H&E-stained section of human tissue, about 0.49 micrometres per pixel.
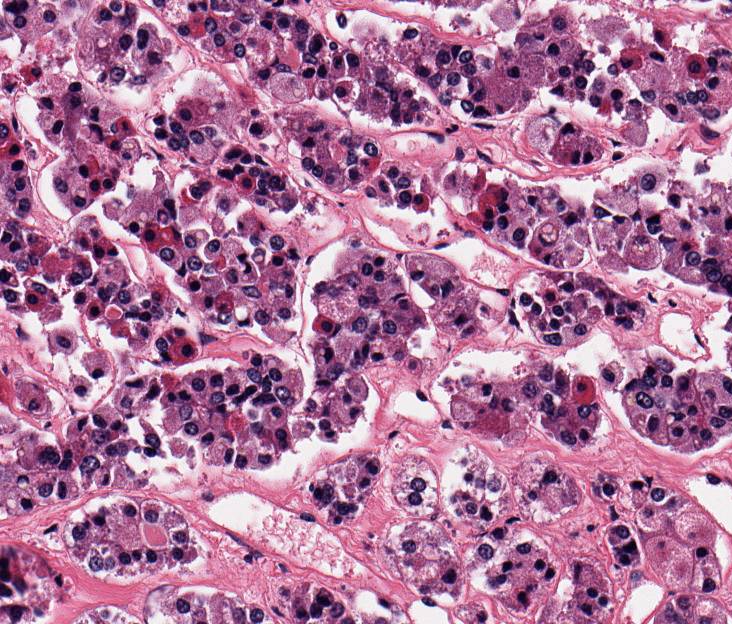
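Pituitary, haematoxylin and eosin. Cells in rounded nests and cords throughout, separated by thin pink stromal strands. Nests solid, without central gland lumens. Cells with purple-violet cytoplasm mixed with scattered cells with bright red cytoplasm. Red cells fewer than purple, lying singly or in small groups.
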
